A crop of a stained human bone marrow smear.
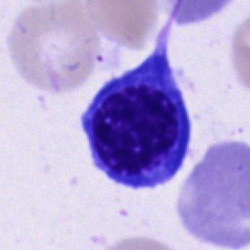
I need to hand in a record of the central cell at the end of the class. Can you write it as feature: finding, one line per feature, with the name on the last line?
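Shape: body narrows at the top into one long, thin tail of cytoplasm
Cytoplasm: thin rim around the nucleus, apart from the tail
Cytoplasm colour: deep, intense blue
Chromatin: dark purple, clumped, small paler spots between clumps
Name: erythroblast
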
